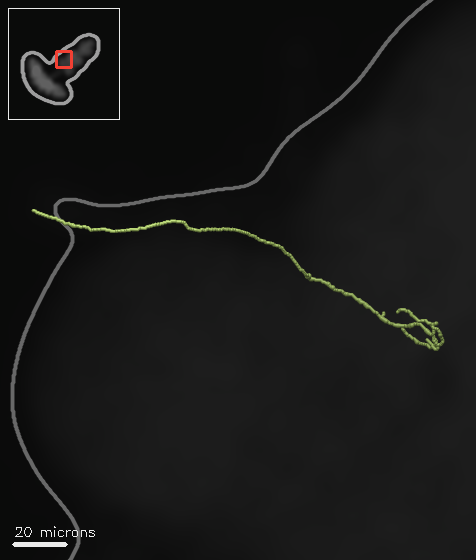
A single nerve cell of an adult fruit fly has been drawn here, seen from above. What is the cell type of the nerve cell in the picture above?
WG1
